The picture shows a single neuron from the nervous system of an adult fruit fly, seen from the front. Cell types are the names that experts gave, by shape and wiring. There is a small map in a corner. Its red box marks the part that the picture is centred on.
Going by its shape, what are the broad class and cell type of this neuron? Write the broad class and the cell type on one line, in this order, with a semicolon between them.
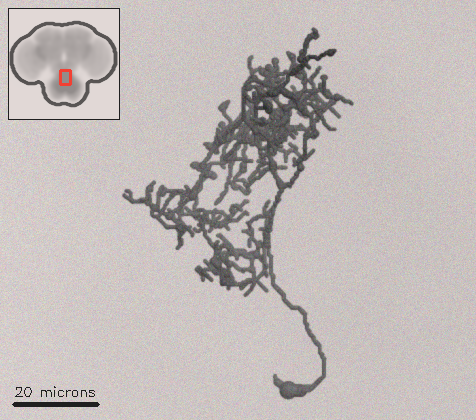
nerve-cord intrinsic neuron; INXXX343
